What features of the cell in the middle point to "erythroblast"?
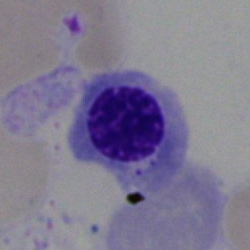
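Taking the features in turn, the chromatin comes first: it is dark purple and coarsely clumped.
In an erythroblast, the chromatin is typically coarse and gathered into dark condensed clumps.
On that point, the cell agrees with the name erythroblast. Next, the nucleus: no nucleolus can be made out in it. Third, the outline of the cell is irregular, not smoothly round. Last, a small black particle sits at the lower edge of the cytoplasm.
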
